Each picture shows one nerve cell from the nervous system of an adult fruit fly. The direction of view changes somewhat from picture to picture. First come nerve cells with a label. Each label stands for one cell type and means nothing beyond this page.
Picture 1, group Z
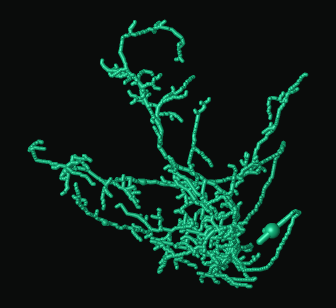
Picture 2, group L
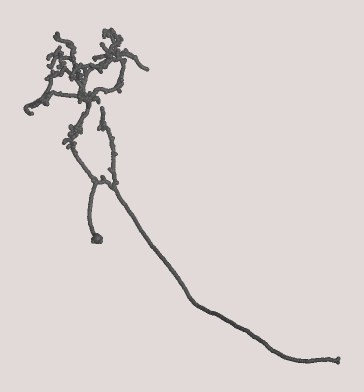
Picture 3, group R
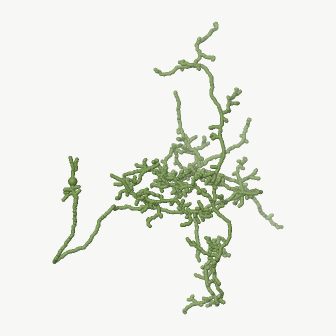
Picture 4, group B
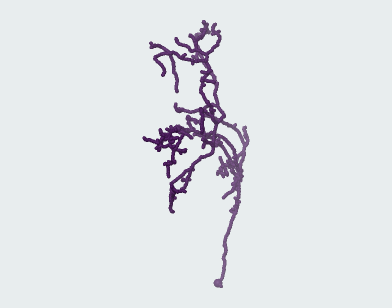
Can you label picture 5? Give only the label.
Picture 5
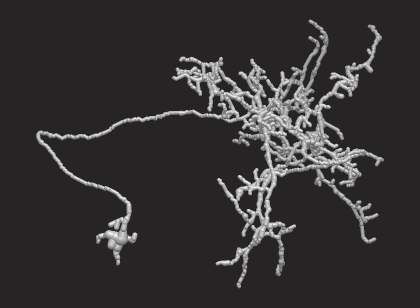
group R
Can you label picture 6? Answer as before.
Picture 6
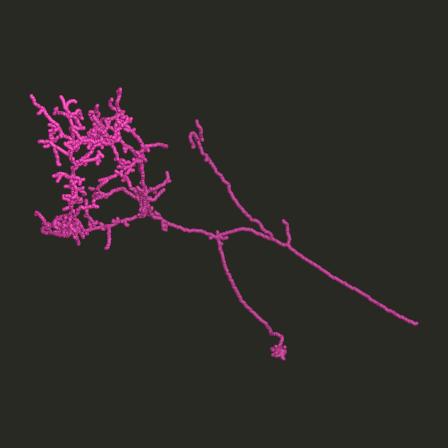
group L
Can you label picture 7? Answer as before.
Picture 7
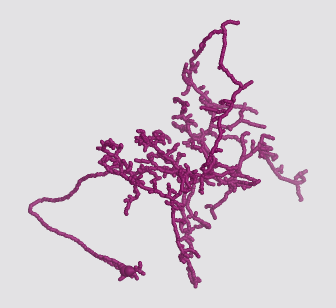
group R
